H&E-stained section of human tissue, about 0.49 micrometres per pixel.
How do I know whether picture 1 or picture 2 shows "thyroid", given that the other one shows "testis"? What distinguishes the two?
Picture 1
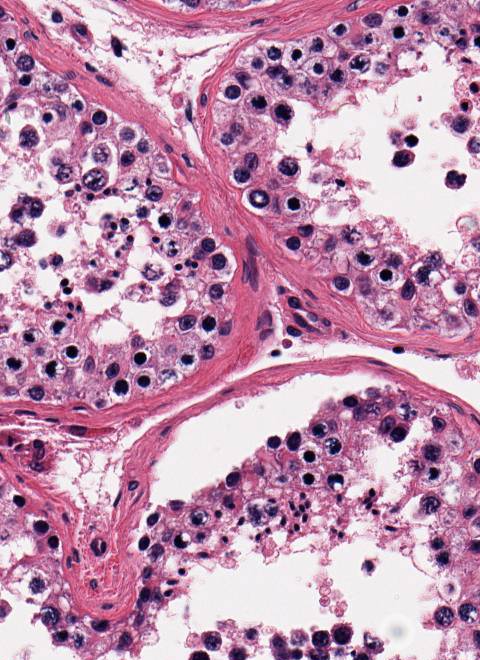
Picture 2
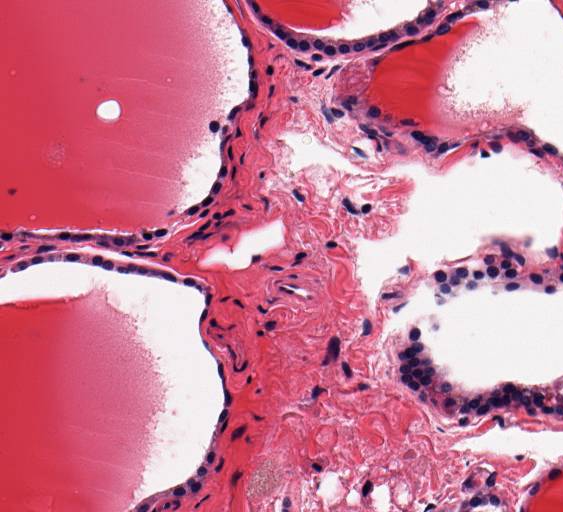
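Item one, identity: picture 1 is the testis, picture 2 the thyroid. Item two, layout: picture 1 has several large rounded tubule profiles separated by pink fibrous walls; picture 2 has rounded follicles either side of a stroma band down the middle. Item three, contents: in picture 2 the follicles on the left are filled with smooth, homogeneous, bright pink colloid.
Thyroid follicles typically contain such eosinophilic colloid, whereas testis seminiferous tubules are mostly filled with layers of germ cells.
In picture 1, the epithelium holds large round cells whose nuclei have coarse, clumped dark chromatin, and small cells with very dark nuclei lying mainly toward the lumens. Item four, lining: the tubules of picture 1 carry an epithelium many cells thick, while the upper left follicles of picture 2 have a single layer of flattened cells with dark, elongated nuclei.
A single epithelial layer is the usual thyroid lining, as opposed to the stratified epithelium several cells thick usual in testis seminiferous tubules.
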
